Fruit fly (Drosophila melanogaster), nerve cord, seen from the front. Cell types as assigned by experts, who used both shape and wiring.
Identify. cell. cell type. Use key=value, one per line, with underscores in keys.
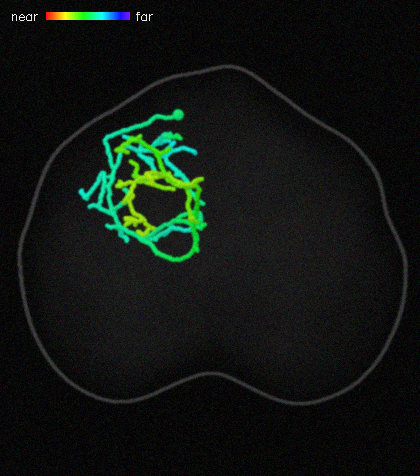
cell_type=IN17A108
